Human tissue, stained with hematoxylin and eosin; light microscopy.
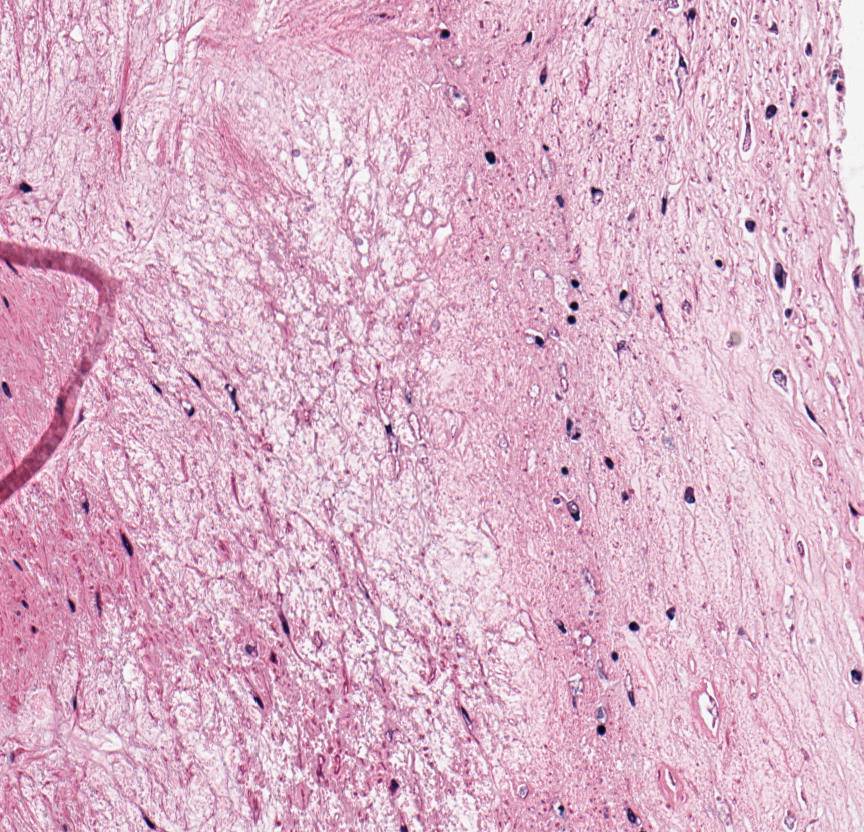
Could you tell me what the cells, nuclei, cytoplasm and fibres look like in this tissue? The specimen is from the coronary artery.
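Broad central band, top to bottom: paler and more finely vacuolated than tissue on either side. Fibrillary strands run mainly top to bottom, somewhat obliquely. Nuclei more numerous in right third than in centre.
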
